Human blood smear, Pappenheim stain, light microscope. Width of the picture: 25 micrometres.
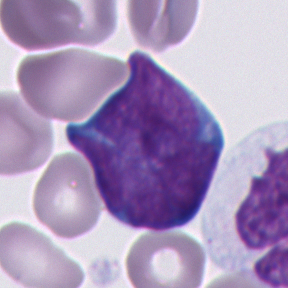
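Myeloblast, the cell in the middle. Its nucleus seems to fill almost the whole cell. What cytoplasm there is shows only as a thin deep-blue rim at the edge. Looking closely, I find no granules in it, and no vacuoles either.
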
